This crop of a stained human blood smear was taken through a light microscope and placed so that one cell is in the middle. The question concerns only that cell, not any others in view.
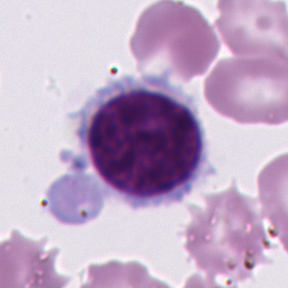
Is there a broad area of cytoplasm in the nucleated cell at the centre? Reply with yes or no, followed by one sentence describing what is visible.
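No. The cytoplasm is scant and forms only a thin rim around the nucleus.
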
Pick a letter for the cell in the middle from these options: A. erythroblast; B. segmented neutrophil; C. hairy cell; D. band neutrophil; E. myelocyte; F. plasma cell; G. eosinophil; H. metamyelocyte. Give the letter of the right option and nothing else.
C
